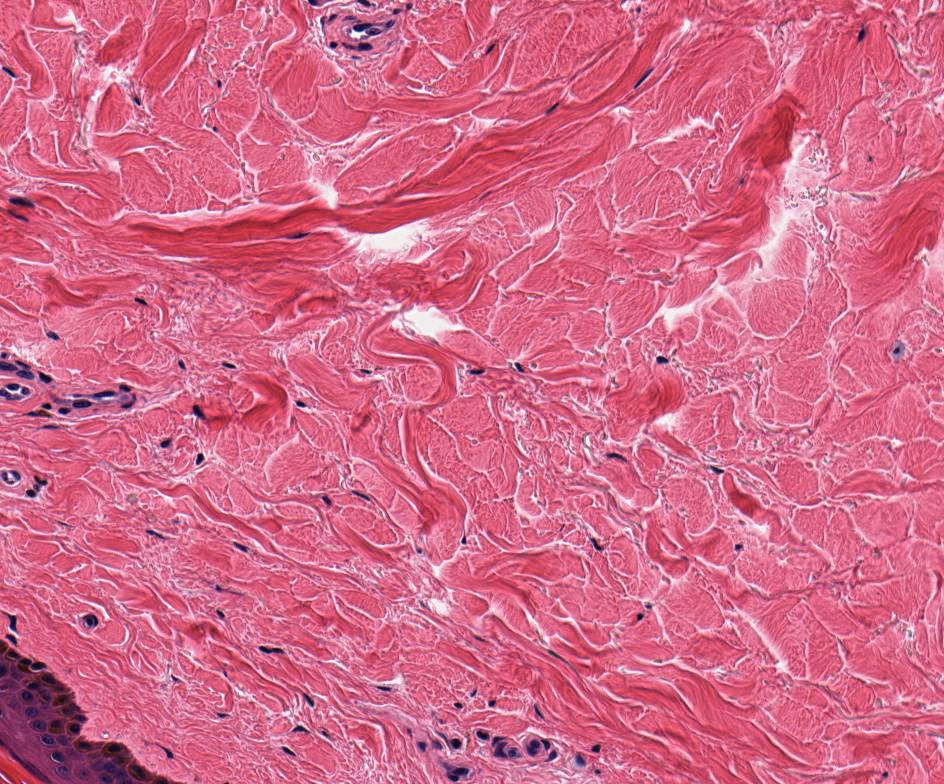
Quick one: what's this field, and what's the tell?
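What we have here is dermis. Almost the whole field is taken up by thick, densely packed collagen bundles stained deep pink, and cells are sparse, showing only as small, dark, elongated nuclei between the bundles.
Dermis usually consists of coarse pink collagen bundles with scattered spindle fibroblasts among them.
In the bottom-left corner you can see a small piece of stratified squamous epithelium whose cells stain purple. There are no fat cells anywhere in the field.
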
